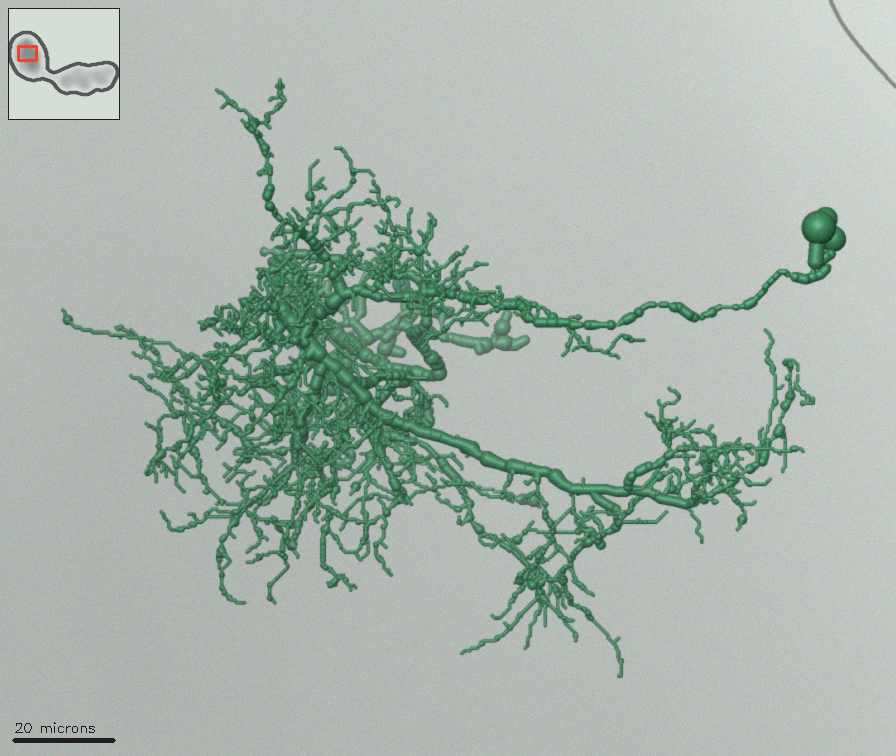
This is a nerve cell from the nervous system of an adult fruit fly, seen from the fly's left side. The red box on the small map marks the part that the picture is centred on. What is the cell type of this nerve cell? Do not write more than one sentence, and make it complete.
This nerve cell is recognized as the cell type PVLP140.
